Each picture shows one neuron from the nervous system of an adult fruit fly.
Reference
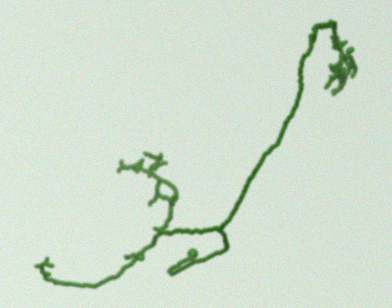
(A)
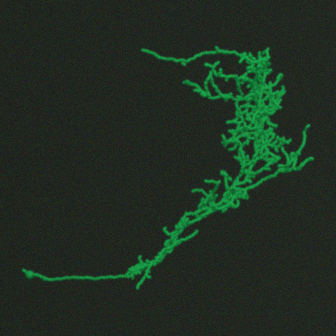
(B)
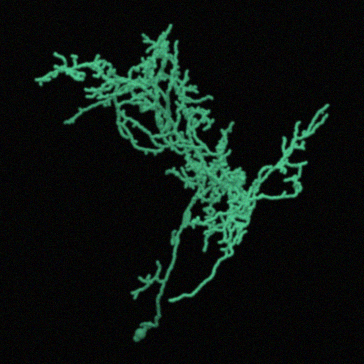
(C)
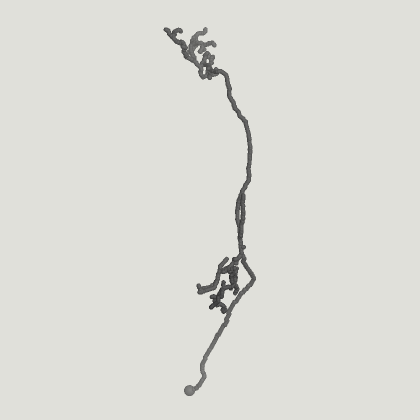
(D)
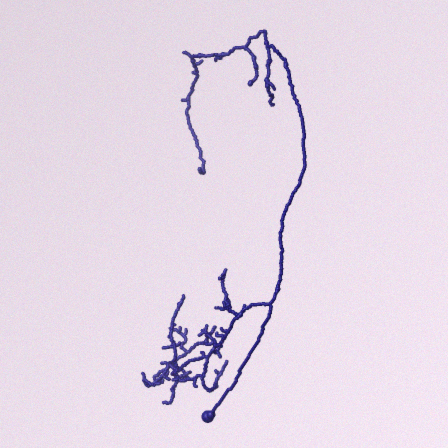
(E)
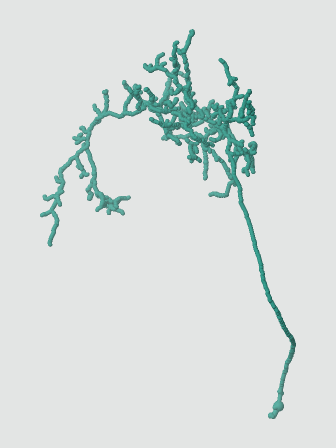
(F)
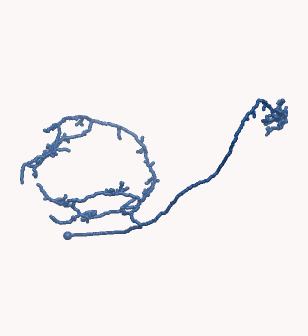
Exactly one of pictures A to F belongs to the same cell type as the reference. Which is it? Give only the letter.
F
